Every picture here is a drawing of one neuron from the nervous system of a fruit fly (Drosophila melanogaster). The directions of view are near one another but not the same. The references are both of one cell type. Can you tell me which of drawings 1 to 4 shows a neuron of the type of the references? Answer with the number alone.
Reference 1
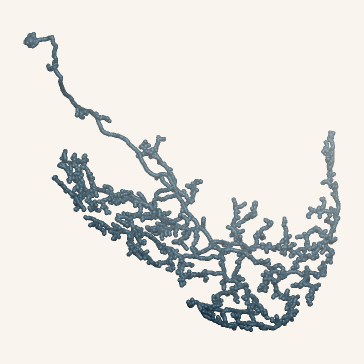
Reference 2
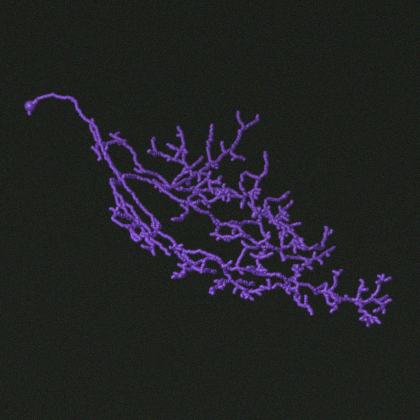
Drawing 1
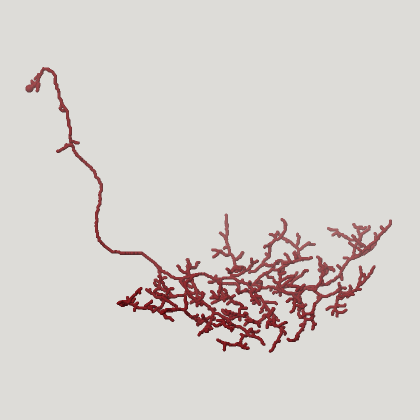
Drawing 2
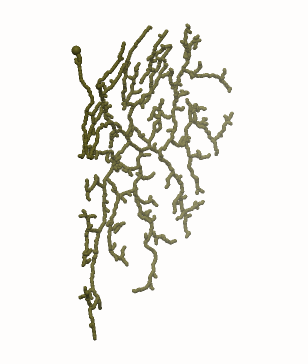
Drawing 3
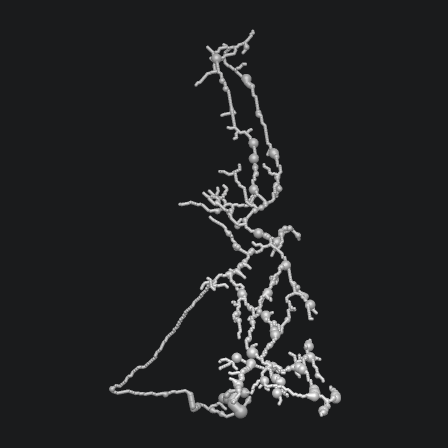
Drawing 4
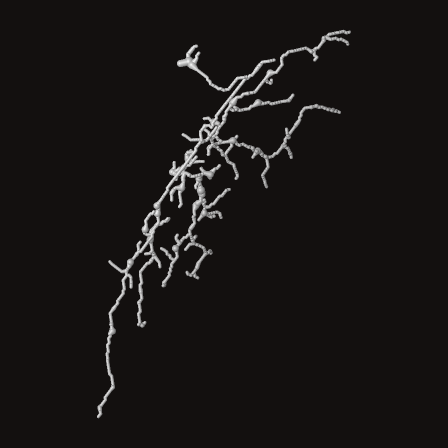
1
